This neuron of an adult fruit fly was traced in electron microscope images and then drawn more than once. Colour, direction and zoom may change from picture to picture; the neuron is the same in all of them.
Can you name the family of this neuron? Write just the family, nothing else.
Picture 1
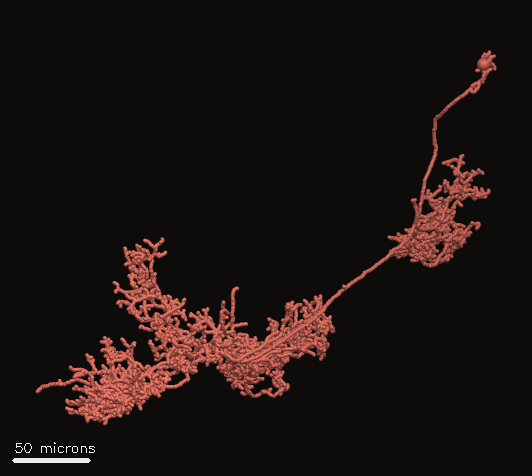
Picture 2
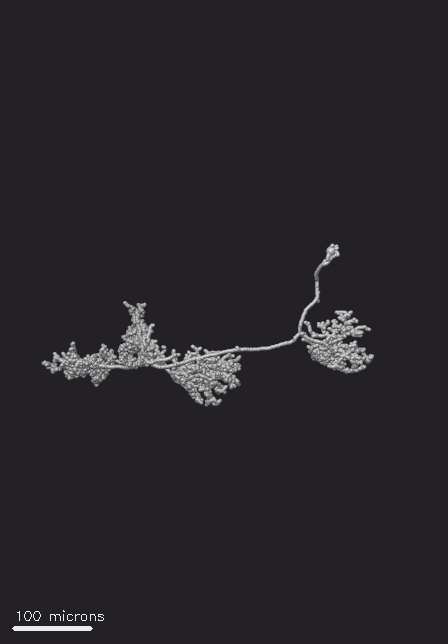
hemilineage 05B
